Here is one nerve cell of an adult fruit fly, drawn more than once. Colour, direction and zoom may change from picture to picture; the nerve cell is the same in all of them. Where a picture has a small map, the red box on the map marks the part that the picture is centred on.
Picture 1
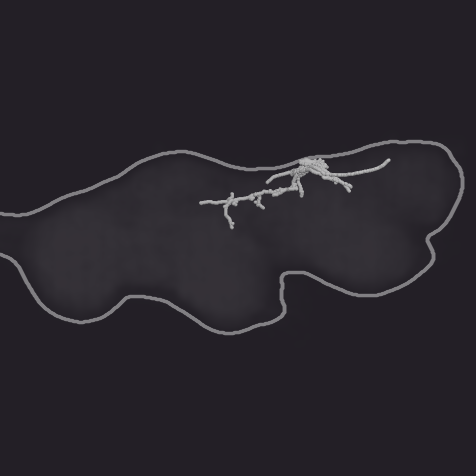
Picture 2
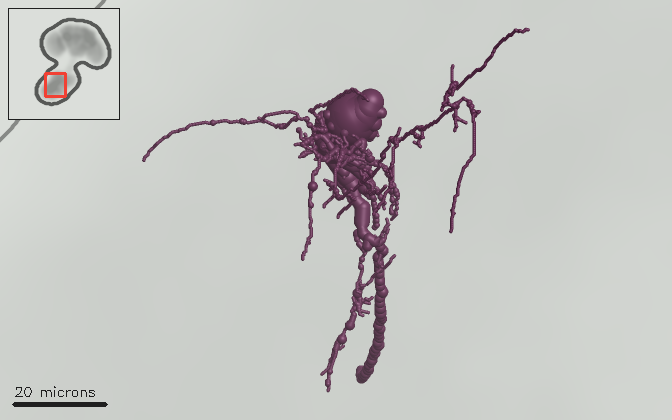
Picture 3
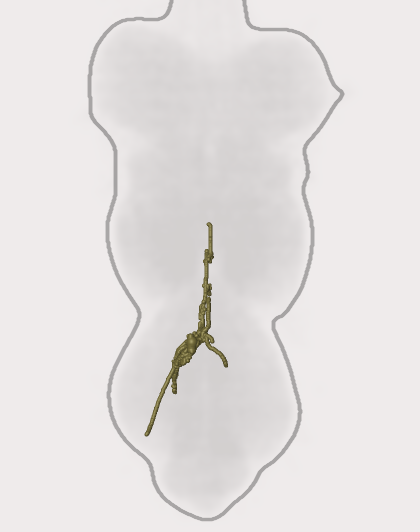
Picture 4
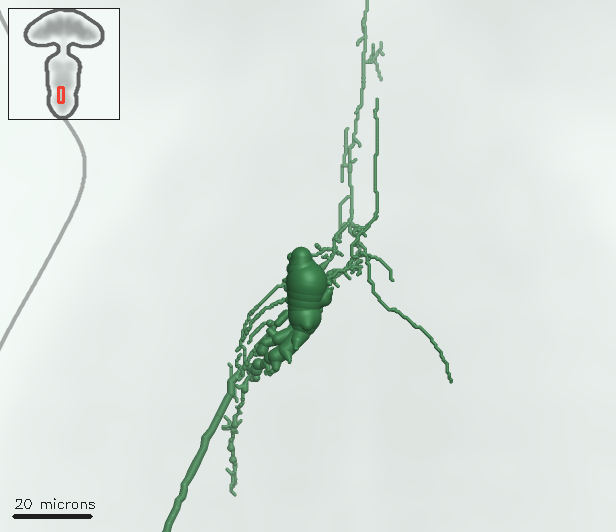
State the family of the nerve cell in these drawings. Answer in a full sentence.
The family is MNad.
